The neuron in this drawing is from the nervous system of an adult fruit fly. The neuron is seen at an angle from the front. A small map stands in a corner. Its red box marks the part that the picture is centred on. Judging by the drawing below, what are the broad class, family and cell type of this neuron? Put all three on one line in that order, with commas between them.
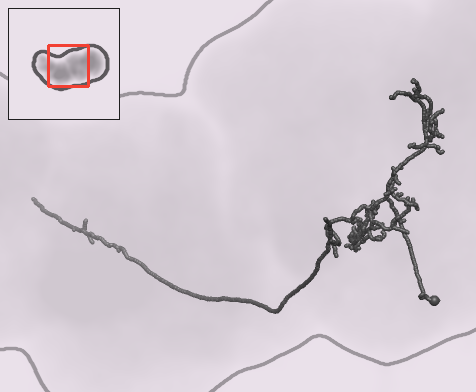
descending neuron, hemilineage LB6, DNge117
